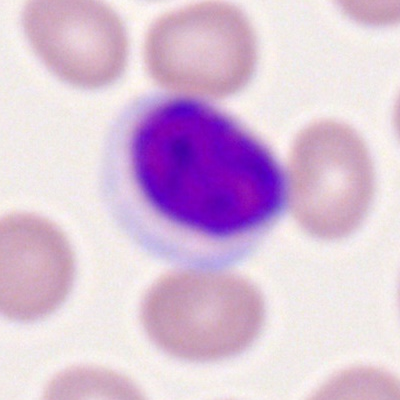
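Lymphocyte, stained human blood smear under the light microscope. Rounded cell, smooth edge. Nucleus occupies most of the cell; chromatin dense and dark purple. Cytoplasm pale blue.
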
